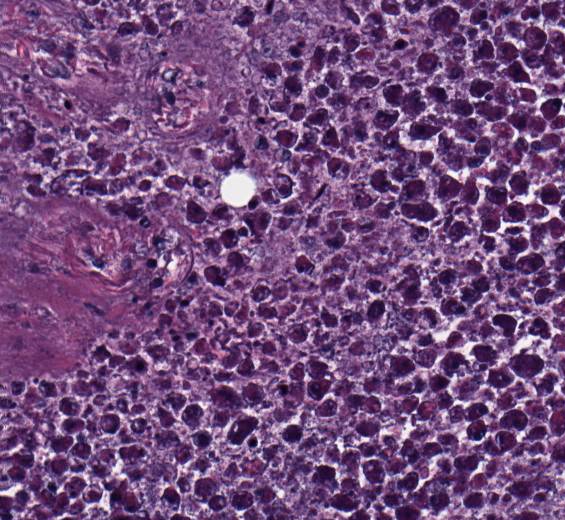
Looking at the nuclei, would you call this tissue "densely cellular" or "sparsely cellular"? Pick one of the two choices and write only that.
Densely cellular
